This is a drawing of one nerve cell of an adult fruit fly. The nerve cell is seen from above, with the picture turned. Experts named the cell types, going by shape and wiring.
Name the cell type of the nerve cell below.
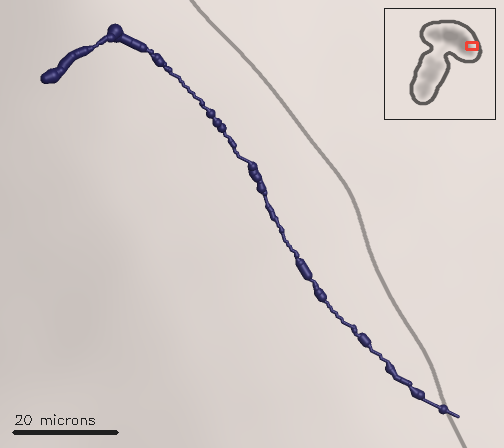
R8y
